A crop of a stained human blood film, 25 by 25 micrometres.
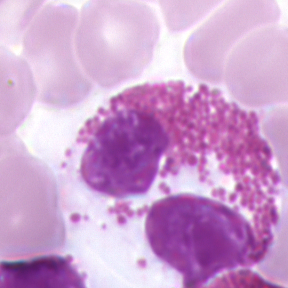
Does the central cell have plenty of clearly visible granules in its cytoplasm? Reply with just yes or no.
Yes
